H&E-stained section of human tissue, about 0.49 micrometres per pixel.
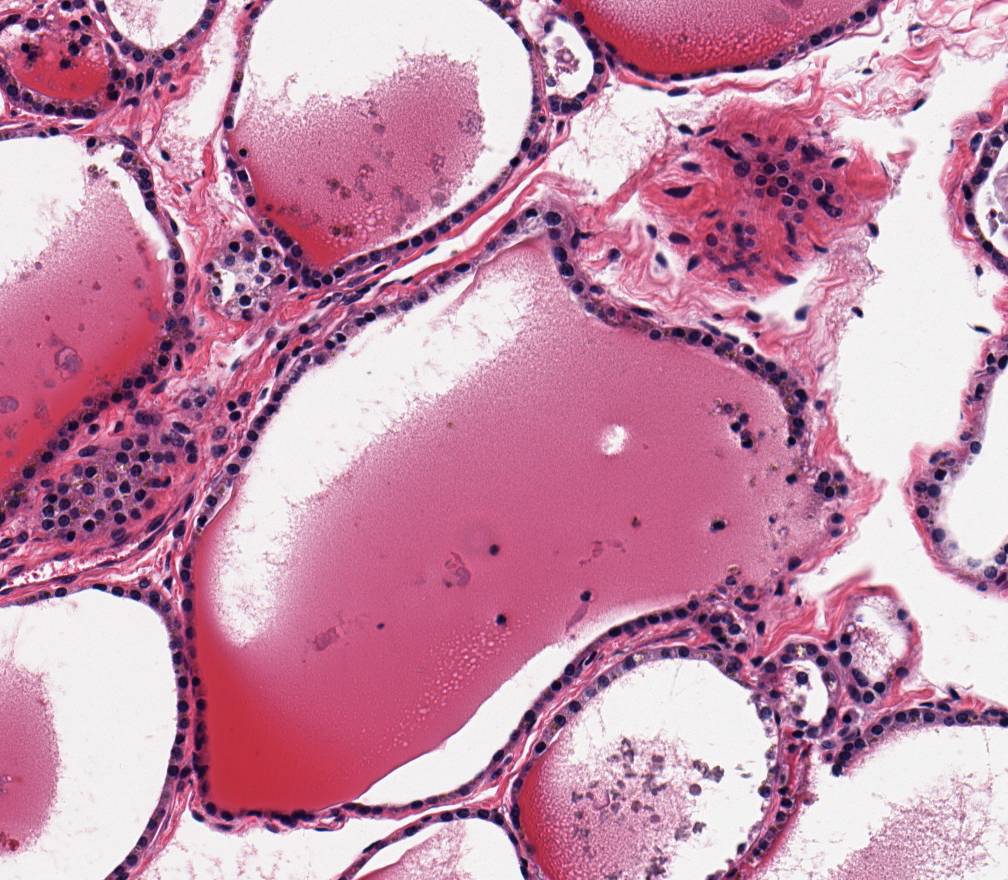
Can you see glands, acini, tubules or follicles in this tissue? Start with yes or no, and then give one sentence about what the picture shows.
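Yes. The field is made up of closely packed rounded follicles of widely varying size, with the largest one in the centre.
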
